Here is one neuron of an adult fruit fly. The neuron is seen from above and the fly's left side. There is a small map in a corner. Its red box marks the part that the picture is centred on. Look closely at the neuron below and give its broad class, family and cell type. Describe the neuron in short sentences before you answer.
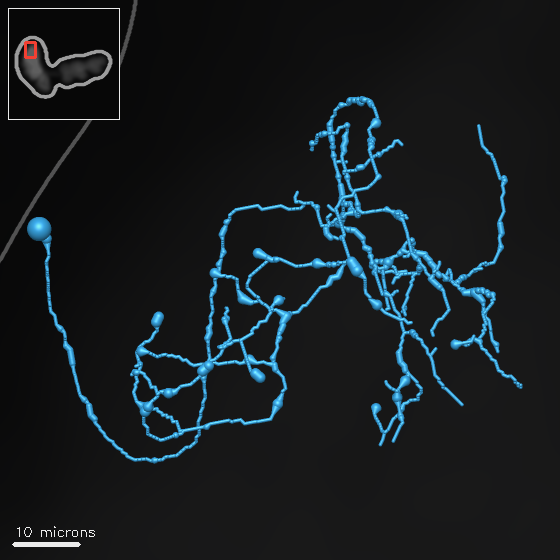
It lies in the brain. By the scale bar it is about 75 microns wide in this view. Dozens of branch ends can be seen. It is a central-brain intrinsic neuron. The family is hemilineage VPNl&d1_dorsal. It is of cell type CB2051.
